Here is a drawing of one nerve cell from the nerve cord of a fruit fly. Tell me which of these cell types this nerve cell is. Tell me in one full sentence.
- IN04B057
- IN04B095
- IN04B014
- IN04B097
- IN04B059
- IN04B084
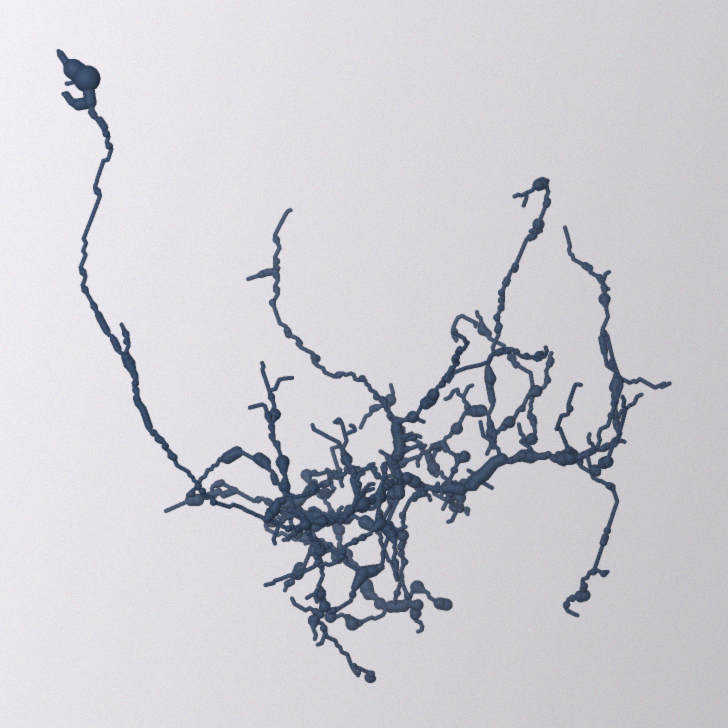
This particular nerve cell has the cell type IN04B059.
